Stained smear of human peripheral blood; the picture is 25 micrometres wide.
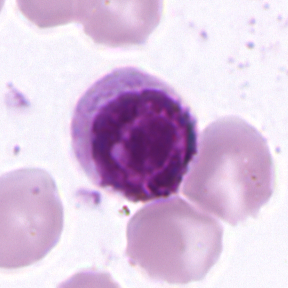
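Plasma cell in a stained smear of peripheral blood. The cell, about 12 micrometres across, has a smooth, round outline. Its round nucleus, about 9 micrometres across, lies off-centre toward the lower right and fills about 70% of the cell's area. The chromatin is dark purple and coarsely clumped. Pale lilac cytoplasm forms its widest band on the upper-left side of the nucleus.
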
